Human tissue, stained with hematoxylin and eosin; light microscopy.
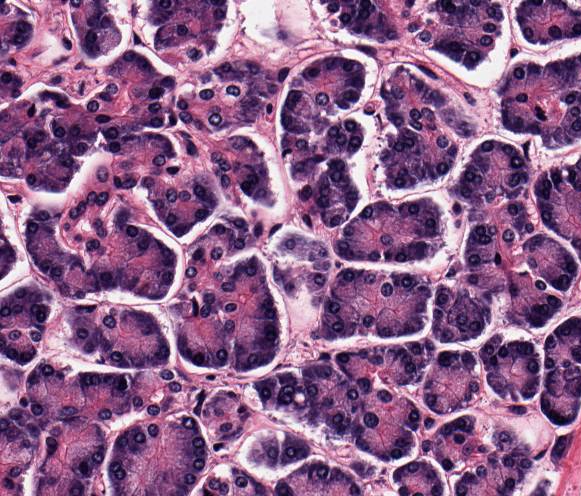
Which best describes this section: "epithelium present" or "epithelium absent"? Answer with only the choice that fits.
Epithelium present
